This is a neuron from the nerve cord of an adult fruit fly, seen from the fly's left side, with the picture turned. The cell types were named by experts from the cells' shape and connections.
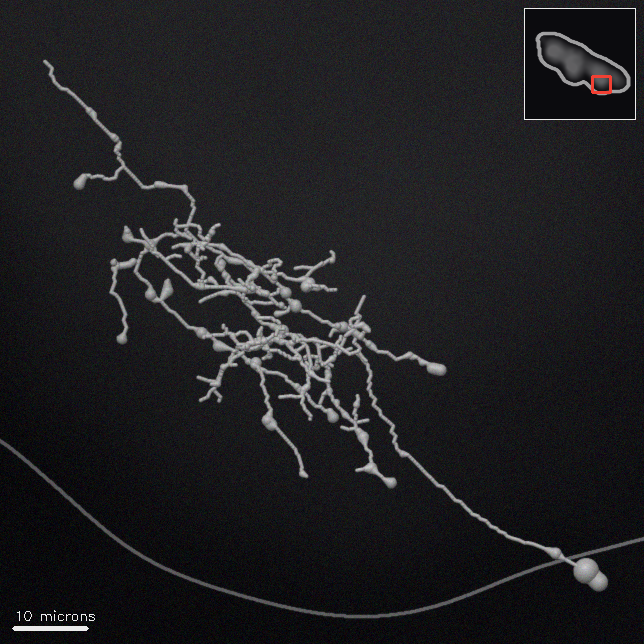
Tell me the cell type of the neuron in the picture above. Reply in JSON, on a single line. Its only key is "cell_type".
{"cell_type": "IN01B078"}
